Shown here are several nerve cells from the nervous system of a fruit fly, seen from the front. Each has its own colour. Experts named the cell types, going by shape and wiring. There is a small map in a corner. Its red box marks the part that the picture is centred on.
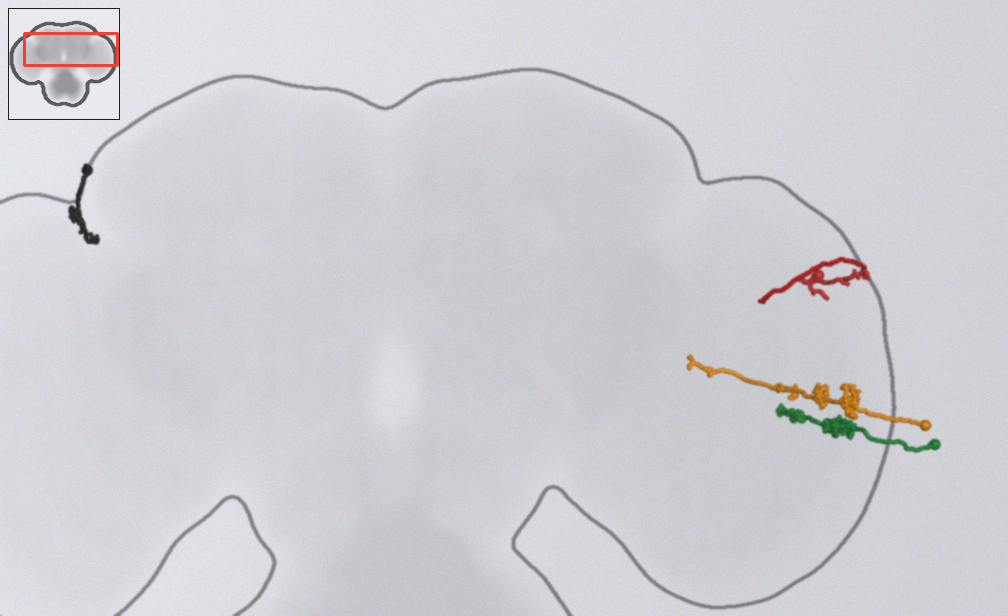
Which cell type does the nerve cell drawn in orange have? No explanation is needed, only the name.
Tm3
